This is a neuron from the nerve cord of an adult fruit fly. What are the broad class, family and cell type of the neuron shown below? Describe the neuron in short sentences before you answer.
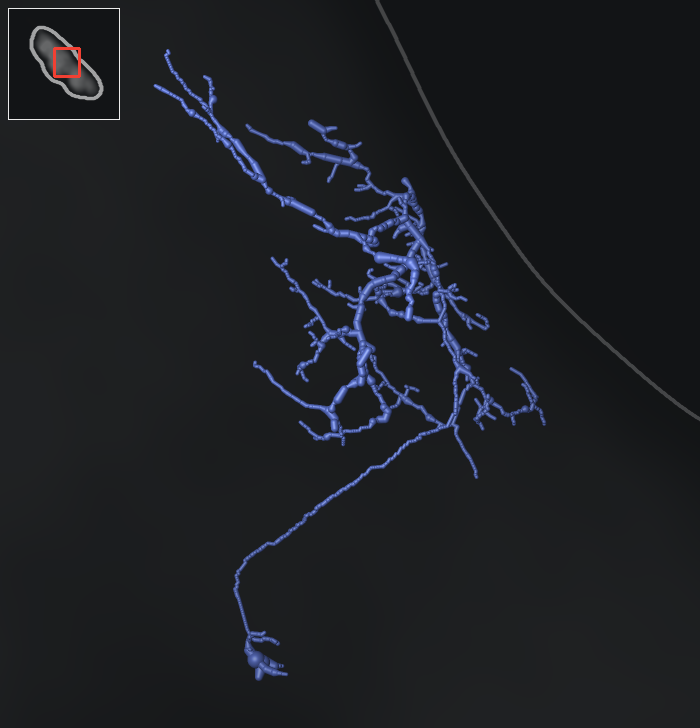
Dozens of branch ends can be seen. As drawn here it is taller than it is wide. Its broad class is nerve-cord intrinsic neuron. The family is hemilineage 03B. The cell type is IN03B069.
